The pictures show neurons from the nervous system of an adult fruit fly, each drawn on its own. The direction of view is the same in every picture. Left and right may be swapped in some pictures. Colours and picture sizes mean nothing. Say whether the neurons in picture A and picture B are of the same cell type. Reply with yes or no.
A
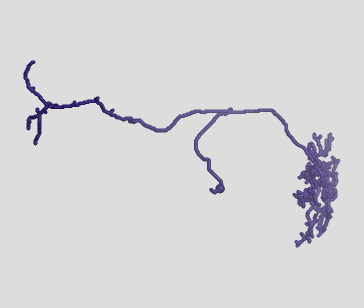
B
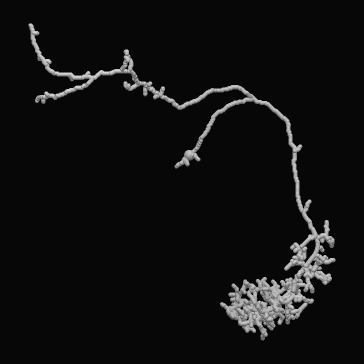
yes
